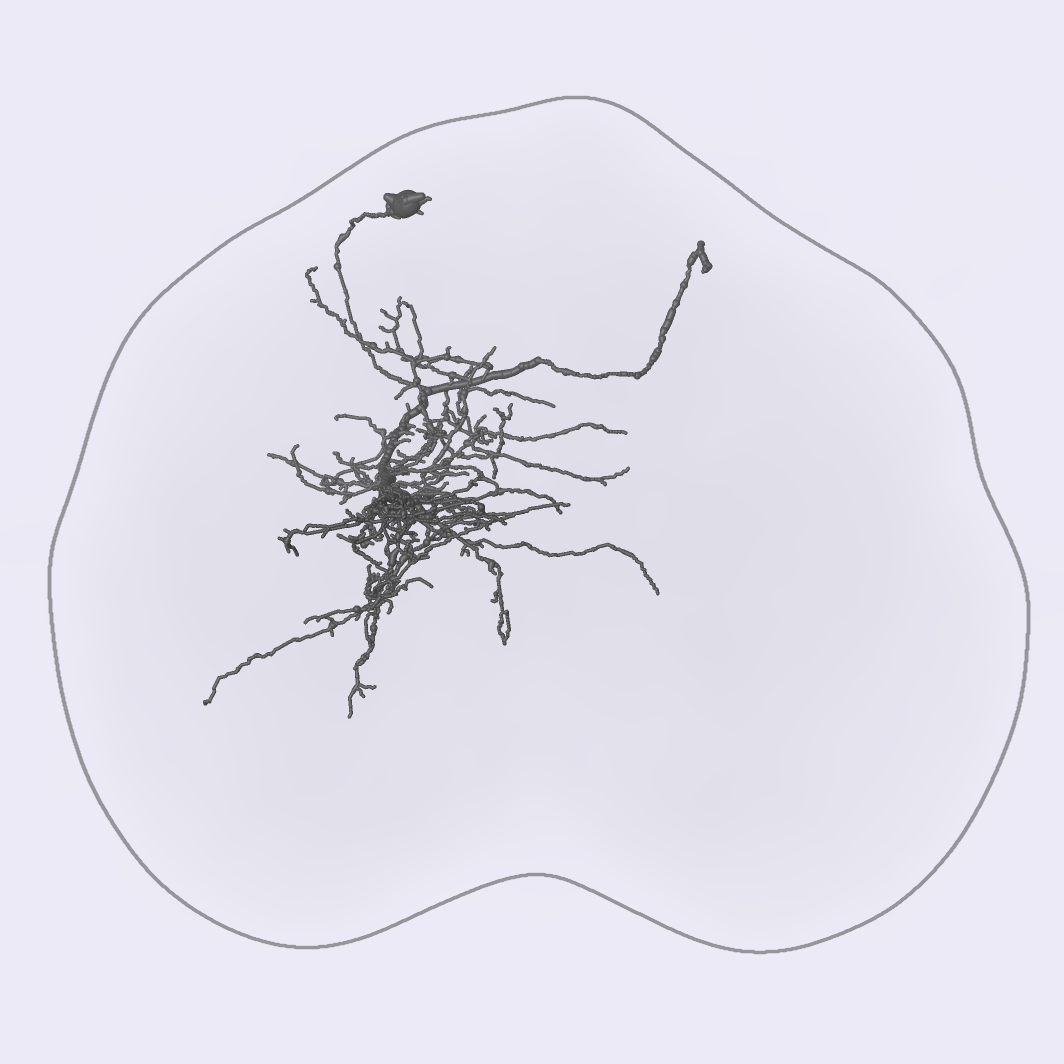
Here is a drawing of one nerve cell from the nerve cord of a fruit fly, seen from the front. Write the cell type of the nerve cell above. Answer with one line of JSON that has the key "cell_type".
{"cell_type": "AN19B028"}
